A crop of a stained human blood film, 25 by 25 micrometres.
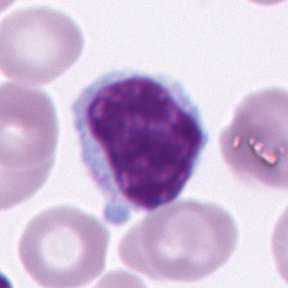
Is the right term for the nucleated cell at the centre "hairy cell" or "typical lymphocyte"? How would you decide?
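It's a typical lymphocyte. What settles it is the cytoplasm: a pale blue rim, wider on the left than on the right, around a nucleus that fills about 70% of the cell's area.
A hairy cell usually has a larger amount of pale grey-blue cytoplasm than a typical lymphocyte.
The cell is about 13 micrometres across and the nucleus about 11 by 10 micrometres, a single unlobed mass, roughly rounded but slightly angular, with dense dark purple chromatin and only small paler patches. Note too the small rounded pale blue bud protruding at the lower left.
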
